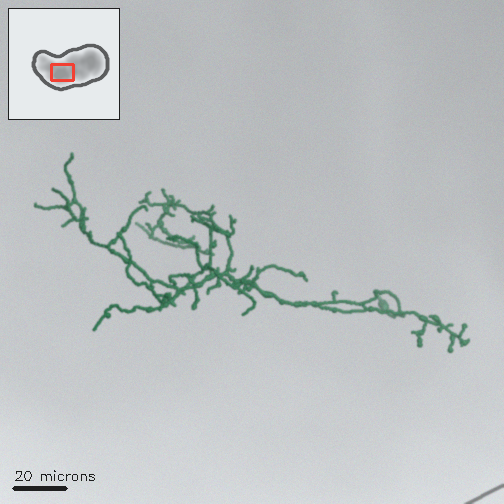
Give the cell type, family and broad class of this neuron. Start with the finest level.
IN21A116; hemilineage 21A; nerve-cord intrinsic neuron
